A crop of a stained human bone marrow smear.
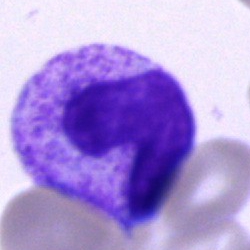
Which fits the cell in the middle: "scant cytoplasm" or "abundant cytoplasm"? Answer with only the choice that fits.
Abundant cytoplasm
